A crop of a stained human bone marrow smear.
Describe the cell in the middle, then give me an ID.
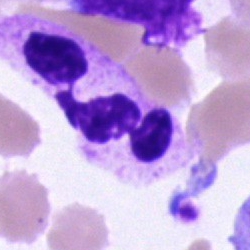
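You've got a nucleus split into three lobes strung together in a chain, with dense, dark purple, clumped chromatin. Plenty of pale lilac cytoplasm around it, with fine violet granules scattered all through. That's a segmented neutrophil.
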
